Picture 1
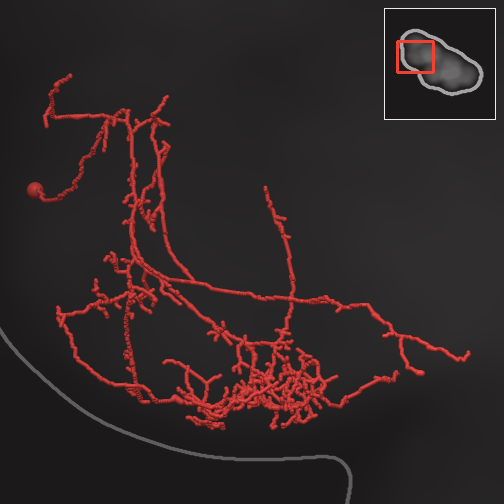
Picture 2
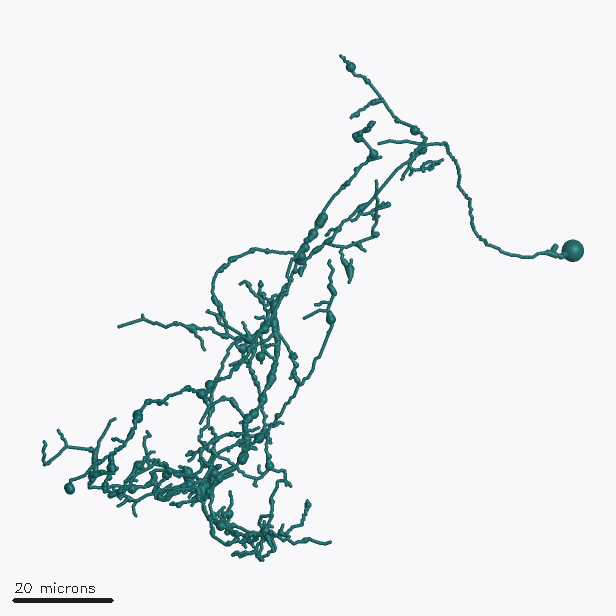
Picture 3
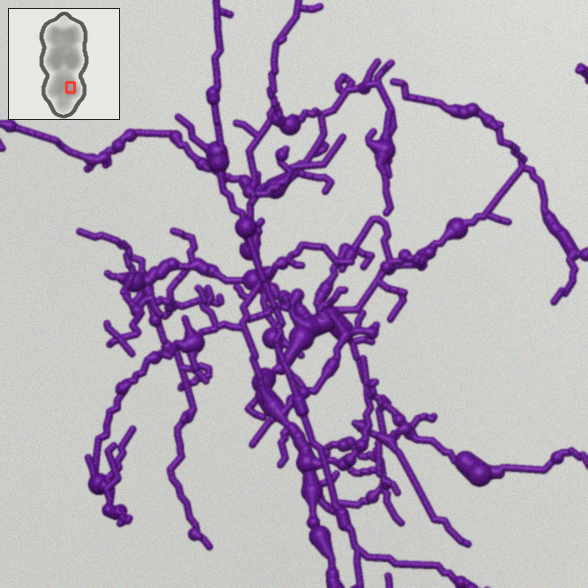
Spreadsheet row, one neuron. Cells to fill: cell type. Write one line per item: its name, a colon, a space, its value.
cell type: IN20A.22A074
